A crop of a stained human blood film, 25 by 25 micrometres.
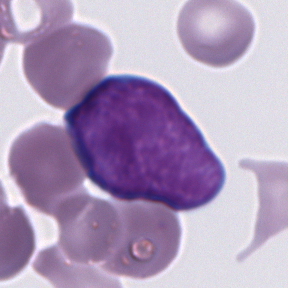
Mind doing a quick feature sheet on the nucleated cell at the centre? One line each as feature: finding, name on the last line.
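Outline: irregular and somewhat angular, not smoothly round
Cell size: about 15 by 11 micrometres
Nucleus: oval, about 15 by 10 micrometres
Nuclear share: about 90% of the cell's area
Chromatin: fine and evenly spread, no coarse dark clumps
Cytoplasm: a very thin deep blue rim around the nucleus
Name: myeloblast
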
